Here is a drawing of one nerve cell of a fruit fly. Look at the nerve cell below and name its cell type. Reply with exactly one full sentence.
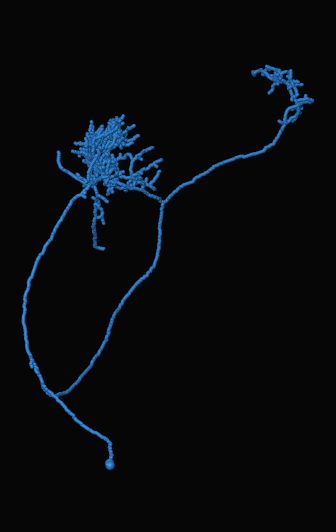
By its cell type, the nerve cell is SMP568_c.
